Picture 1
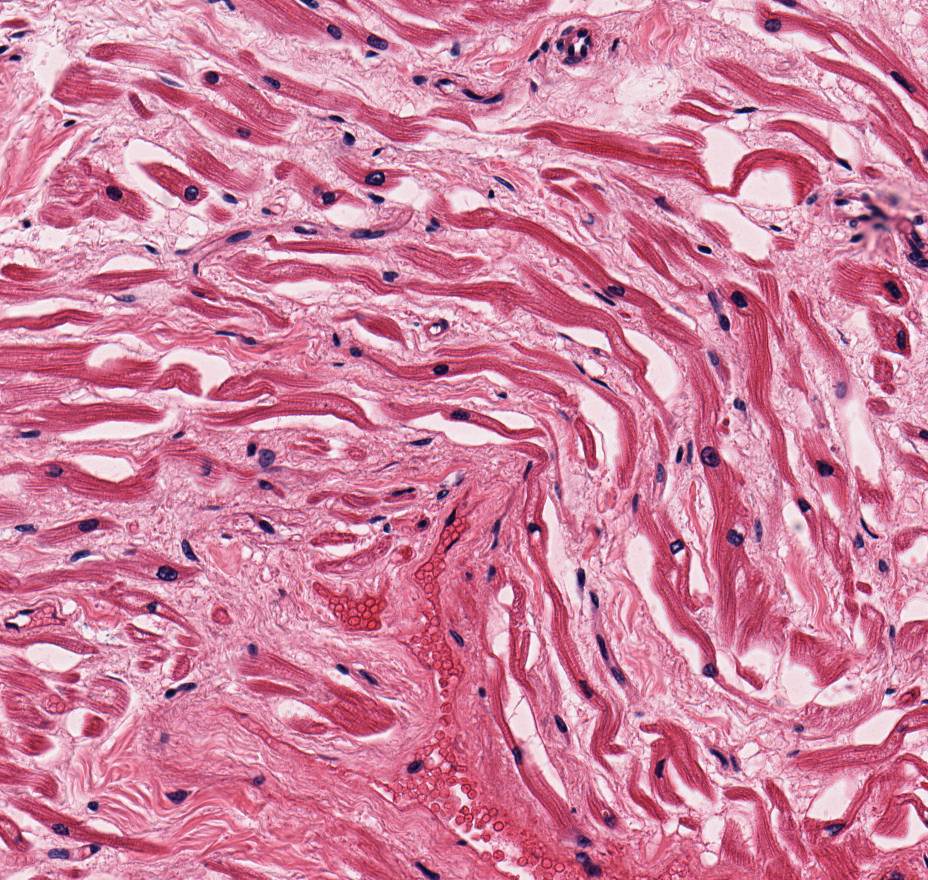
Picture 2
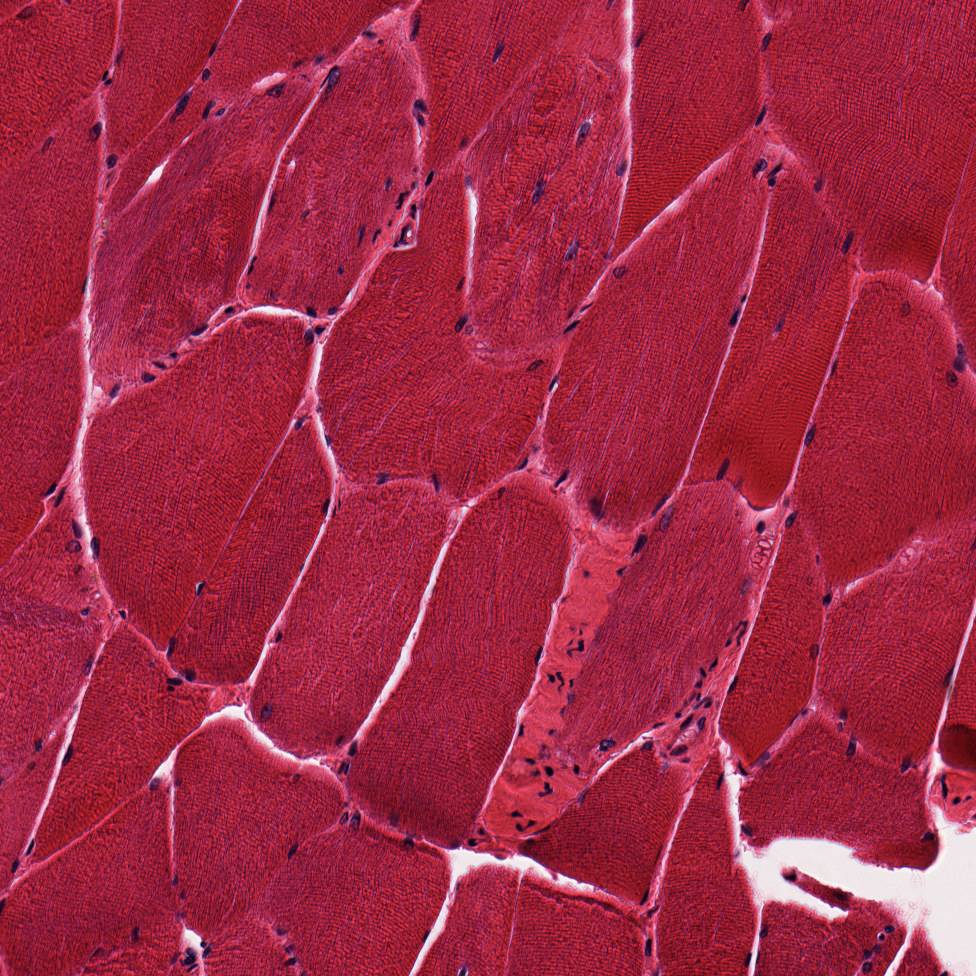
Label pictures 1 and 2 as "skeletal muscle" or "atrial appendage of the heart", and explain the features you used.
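Skeletal muscle is picture 2; the atrial appendage of the heart is picture 1. The oval nuclei in picture 1 lie centrally within the fibres, while the small, flattened, dark nuclei in picture 2 lie at the fibre edges.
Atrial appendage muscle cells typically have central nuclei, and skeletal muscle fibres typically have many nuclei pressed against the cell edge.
Some fibres in picture 1 split into branches that join neighbouring fibres.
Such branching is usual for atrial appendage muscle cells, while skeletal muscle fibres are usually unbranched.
A thin-walled channel packed with red blood cells runs from the centre of picture 1 to its bottom edge.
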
